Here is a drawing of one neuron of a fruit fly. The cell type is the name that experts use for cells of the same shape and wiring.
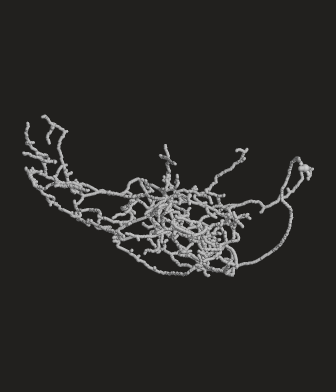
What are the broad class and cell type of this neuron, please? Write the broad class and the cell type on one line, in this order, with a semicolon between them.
central-brain intrinsic neuron; SLP067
